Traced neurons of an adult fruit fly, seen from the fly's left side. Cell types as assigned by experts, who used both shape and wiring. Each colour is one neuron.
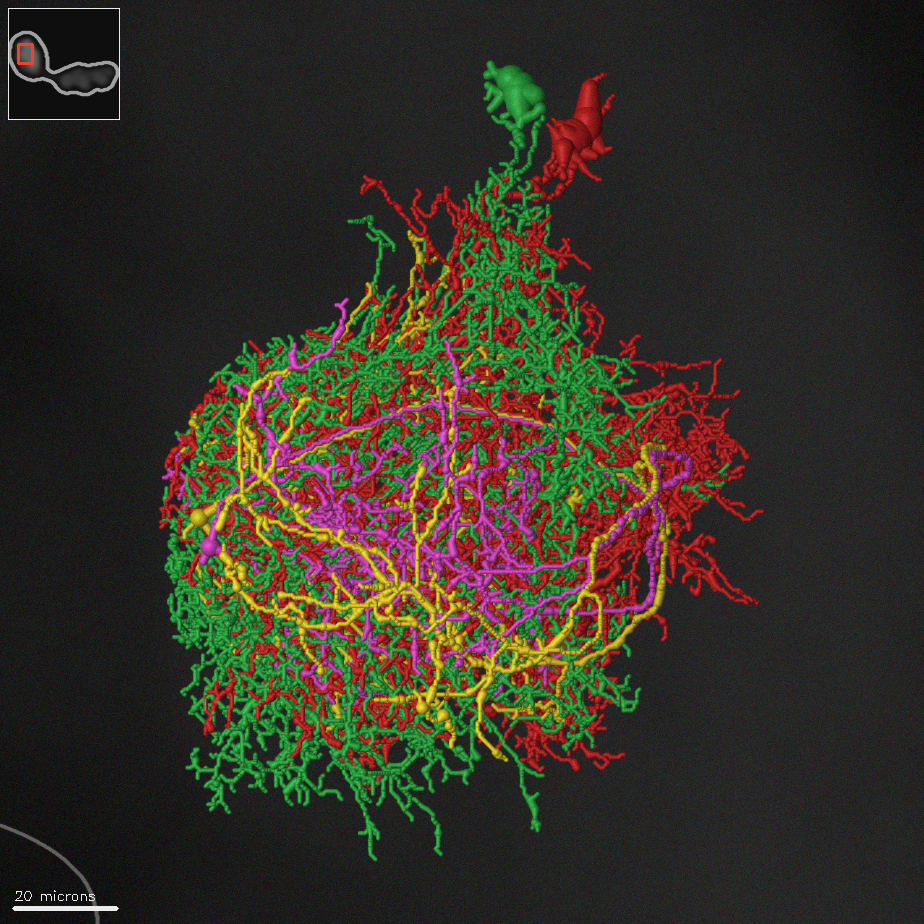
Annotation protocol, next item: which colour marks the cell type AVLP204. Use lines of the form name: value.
colour: yellow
